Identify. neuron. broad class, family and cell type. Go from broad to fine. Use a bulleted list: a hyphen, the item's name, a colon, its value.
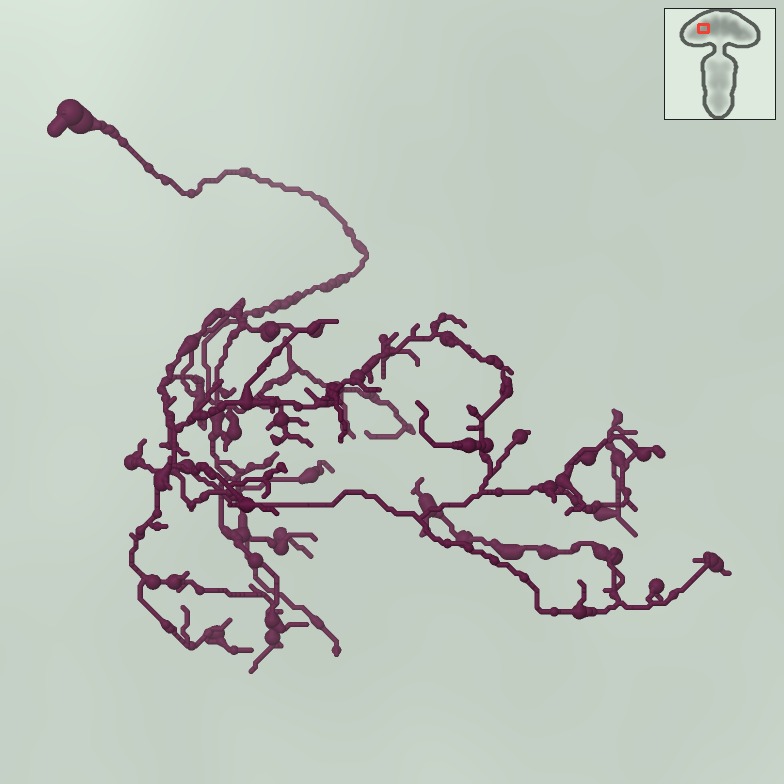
- broad class: central-brain intrinsic neuron
- family: hemilineage LHl4_dorsal
- cell type: CB1509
